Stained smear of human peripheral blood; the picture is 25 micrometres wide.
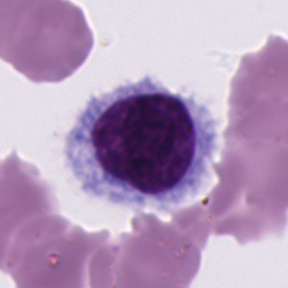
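Hairy cell: its outer border is ragged and fuzzy, with fine irregular projections all around. Pale blue cytoplasm forms a rim on all sides of the nucleus, whose chromatin stains dark purple and appears dense.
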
